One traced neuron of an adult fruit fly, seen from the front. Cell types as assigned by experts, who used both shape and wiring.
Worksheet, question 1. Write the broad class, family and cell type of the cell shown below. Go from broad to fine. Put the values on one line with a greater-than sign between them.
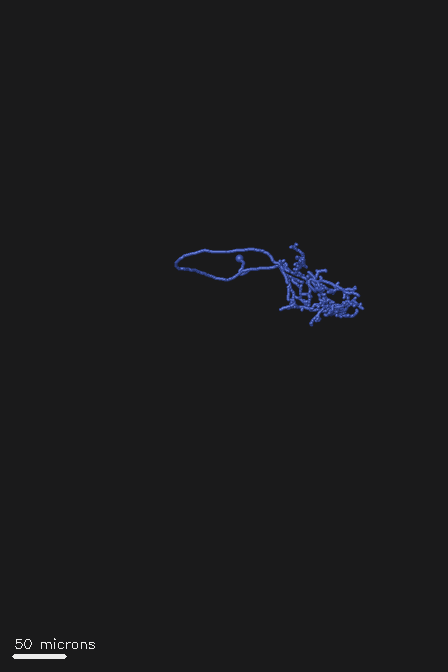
central-brain intrinsic neuron > hemilineage DM1_dorsal > CB4071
